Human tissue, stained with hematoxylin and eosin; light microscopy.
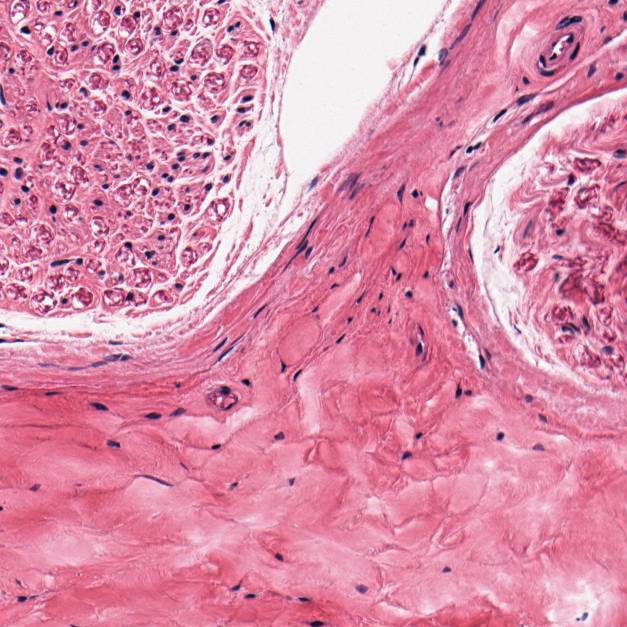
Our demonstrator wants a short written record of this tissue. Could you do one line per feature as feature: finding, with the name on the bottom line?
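Layout: two rounded bundles of cells in upper field, one upper left, one at right edge; dense connective tissue in lower half
Upper-left bundle: cut across; many small rounded profiles, pale pink centres, scattered dark nuclei between
Lower half: dense pink collagen, thick bundles, few scattered small dark nuclei
Fat cells: none in field
Name: tibial nerve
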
